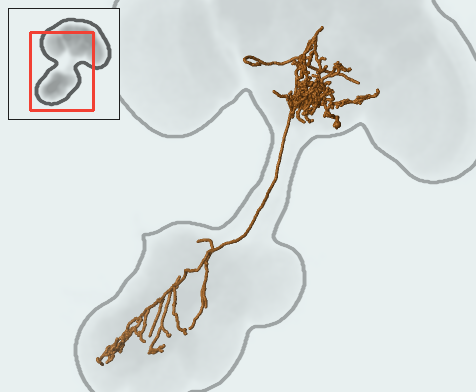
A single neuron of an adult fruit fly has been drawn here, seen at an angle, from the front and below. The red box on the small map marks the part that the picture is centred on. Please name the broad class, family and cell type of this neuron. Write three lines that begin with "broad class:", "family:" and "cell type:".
broad class: descending neuron
family: DNg
cell type: DNg33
